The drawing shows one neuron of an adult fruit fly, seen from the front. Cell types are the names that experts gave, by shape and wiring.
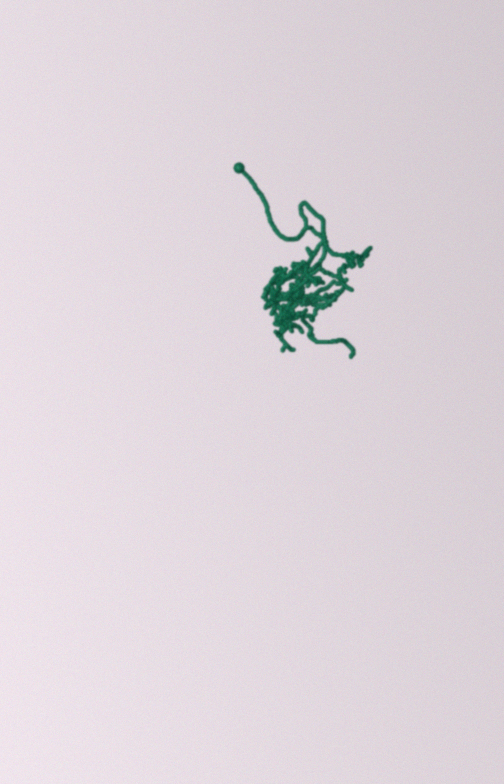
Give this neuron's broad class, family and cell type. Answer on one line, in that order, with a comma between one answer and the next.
central-brain intrinsic neuron, hemilineage LHl1, AVLP004_a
